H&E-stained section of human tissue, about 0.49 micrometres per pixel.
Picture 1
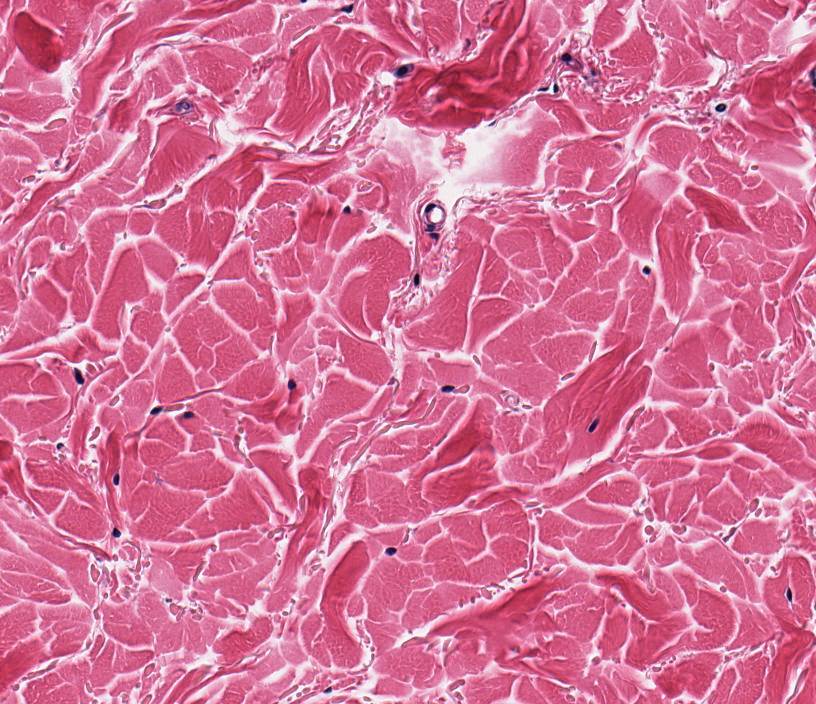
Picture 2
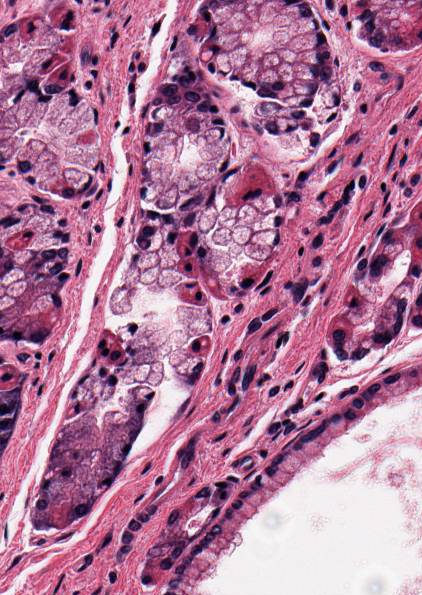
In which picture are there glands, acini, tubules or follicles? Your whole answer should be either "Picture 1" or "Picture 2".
Picture 2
